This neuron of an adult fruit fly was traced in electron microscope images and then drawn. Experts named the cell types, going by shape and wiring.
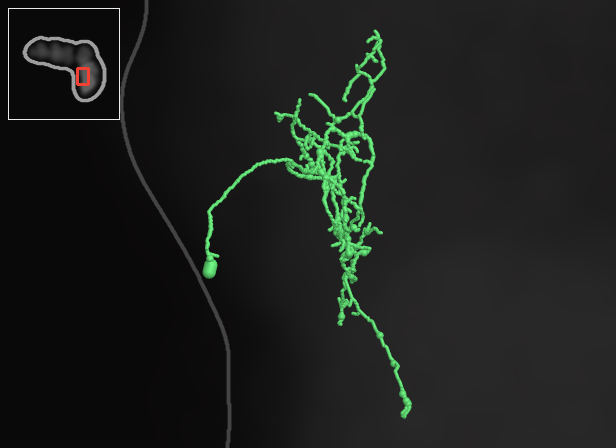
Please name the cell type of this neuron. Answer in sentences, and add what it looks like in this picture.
Its cell type is CB2300. Its broad class is central-brain intrinsic neuron. In this view it is taller than it is wide.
